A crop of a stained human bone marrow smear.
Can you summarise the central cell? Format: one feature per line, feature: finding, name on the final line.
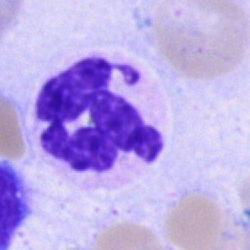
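Chromatin: dense, clumped, dark purple
Lobes: enclosing a small clear gap left of the nuclear centre
Cytoplasm: pale pink
Outline: round and smooth
Cell: segmented neutrophil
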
